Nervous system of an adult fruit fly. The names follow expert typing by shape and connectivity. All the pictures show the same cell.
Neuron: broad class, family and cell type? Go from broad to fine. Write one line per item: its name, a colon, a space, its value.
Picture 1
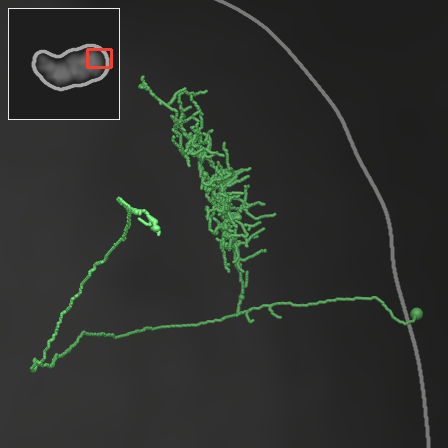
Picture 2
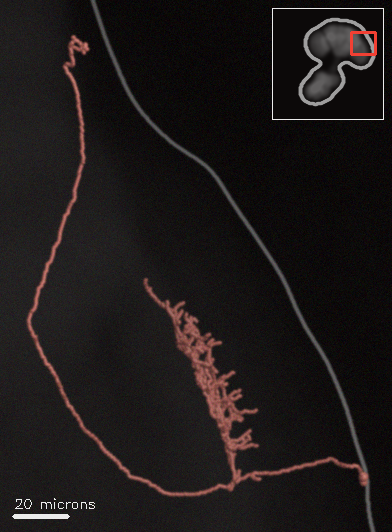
broad class: visual projection neuron
family: MeTu
cell type: MeTu3c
